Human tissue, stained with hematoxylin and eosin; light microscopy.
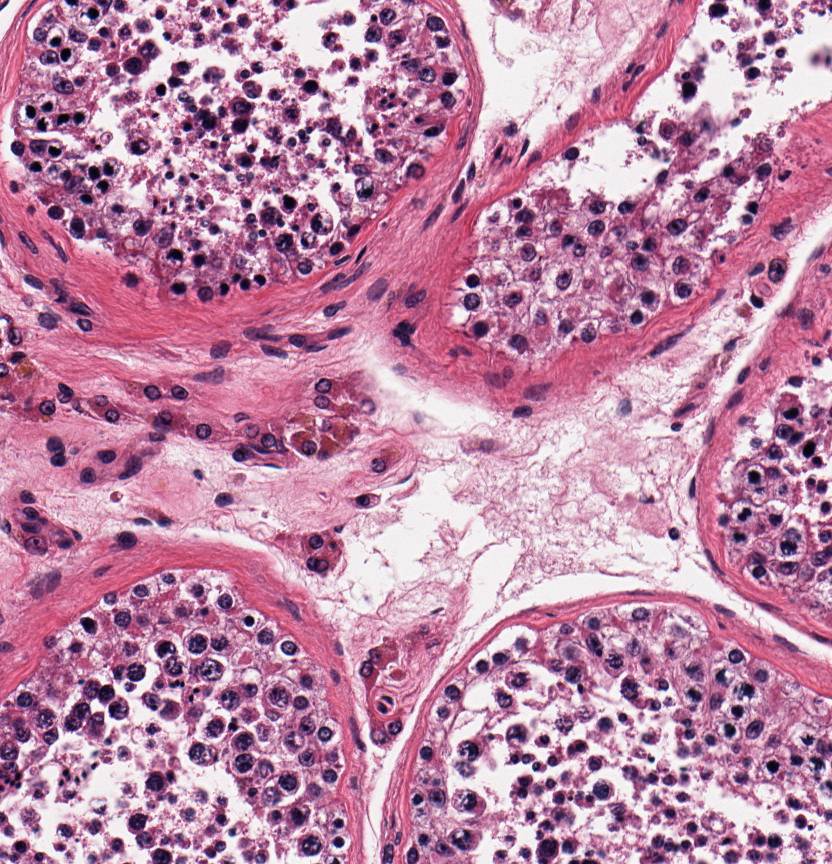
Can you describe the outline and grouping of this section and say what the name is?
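Many layers of rounded cells fill the tubules, which are not lined by a single cell layer. Numerous large round cells inside the tubules have coarse, clumped nuclear chromatin. Among them lie many small cells with dense, dark, round nuclei. In the interstitium at the left middle of the field are clusters of Leydig cells, with abundant pink cytoplasm and round nuclei. The tissue is testis.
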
